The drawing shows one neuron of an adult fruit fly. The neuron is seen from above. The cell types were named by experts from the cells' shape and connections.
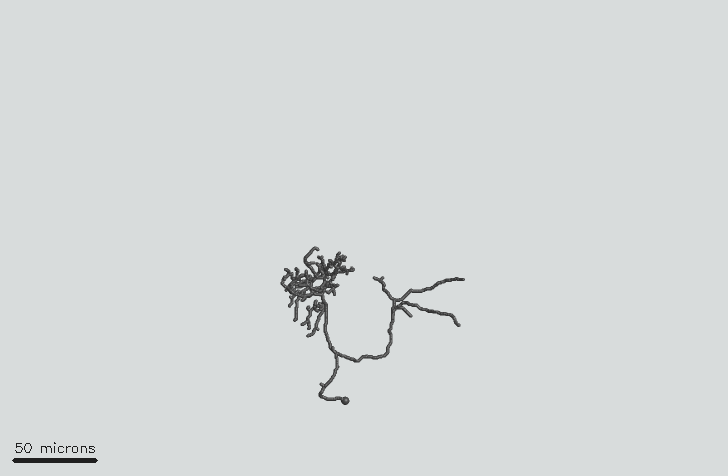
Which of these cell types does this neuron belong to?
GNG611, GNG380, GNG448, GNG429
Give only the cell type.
GNG429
